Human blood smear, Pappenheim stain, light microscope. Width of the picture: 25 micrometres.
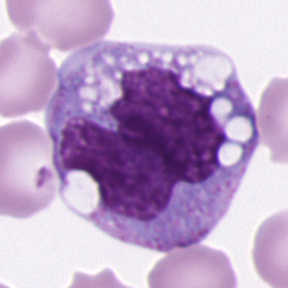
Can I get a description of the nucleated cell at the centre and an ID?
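In the middle I see a large, irregular, indented nucleus lying across the centre of the cell. Around it, the cytoplasm holds many clear, round vacuoles of varied sizes, most crowded along the top edge. There are also fine, faint, dust-like pinkish-purple granules. This cell is a monocyte.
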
